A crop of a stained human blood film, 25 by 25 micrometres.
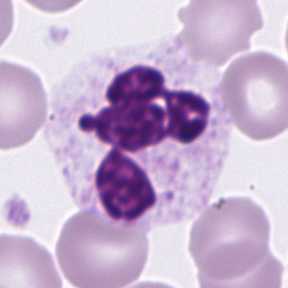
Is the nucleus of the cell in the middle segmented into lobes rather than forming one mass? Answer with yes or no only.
Yes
